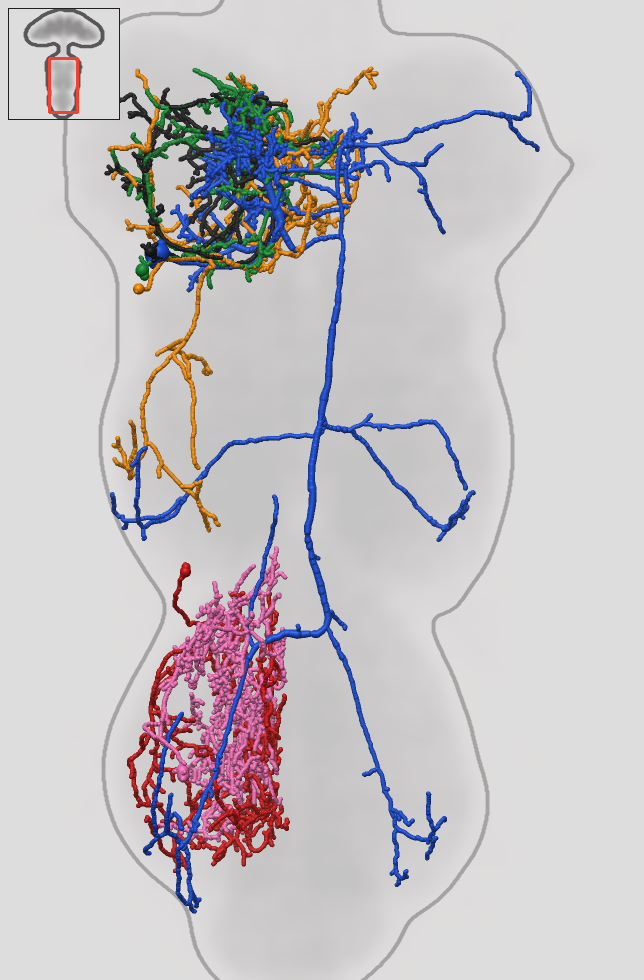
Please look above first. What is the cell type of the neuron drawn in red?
IN17A028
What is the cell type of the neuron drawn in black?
IN11A005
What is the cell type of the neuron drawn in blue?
IN23B001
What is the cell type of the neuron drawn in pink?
IN17A020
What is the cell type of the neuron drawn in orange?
IN11A008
